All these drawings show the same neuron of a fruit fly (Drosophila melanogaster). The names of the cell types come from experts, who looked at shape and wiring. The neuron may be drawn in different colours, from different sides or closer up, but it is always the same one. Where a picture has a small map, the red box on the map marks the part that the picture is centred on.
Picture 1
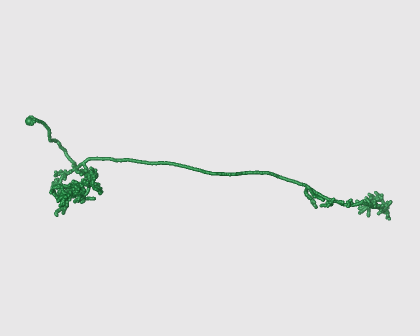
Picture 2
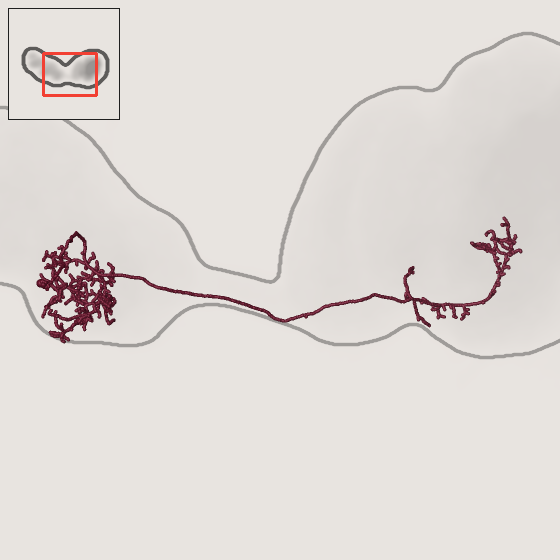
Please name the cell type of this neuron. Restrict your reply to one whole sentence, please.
The neuron here falls under cell type AN12B019.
